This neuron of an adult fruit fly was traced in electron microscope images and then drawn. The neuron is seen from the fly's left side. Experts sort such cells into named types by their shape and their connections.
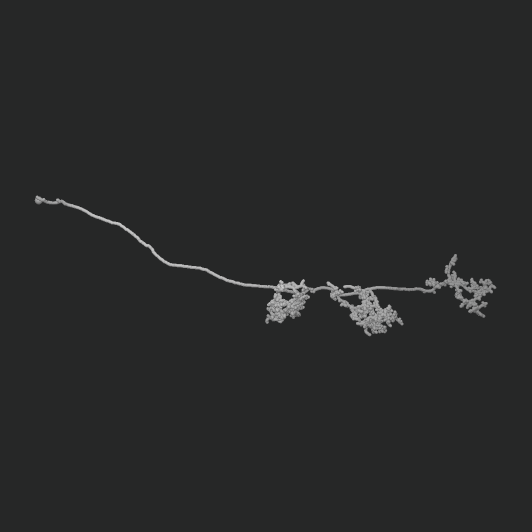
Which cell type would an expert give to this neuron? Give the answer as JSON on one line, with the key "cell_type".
{"cell_type": "DNge102"}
